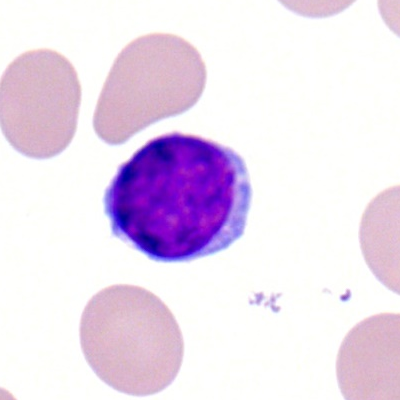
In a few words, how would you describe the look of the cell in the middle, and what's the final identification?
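Round in outline, the cell has a nucleus occupying most of its area. The chromatin is dense and coarsely clumped. Cytoplasm is confined to a thin rim around the nucleus. The cell is a lymphocyte.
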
